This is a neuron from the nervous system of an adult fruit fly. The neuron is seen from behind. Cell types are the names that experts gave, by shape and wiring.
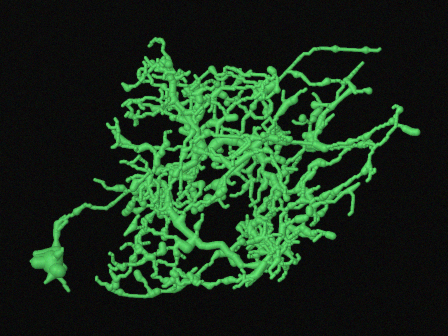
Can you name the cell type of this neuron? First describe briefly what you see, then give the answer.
The cell body is at the lower left of the picture. More than a hundred branch ends can be seen. Its broad class is central-brain intrinsic neuron. The cell type is GNG460.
